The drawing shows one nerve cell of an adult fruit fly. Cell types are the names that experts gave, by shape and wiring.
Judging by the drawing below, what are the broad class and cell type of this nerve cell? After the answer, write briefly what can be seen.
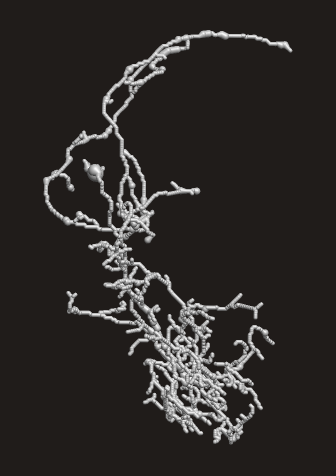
It is a central-brain intrinsic neuron. It is of cell type CB0785. The picture shows dozens of branch ends. In this view it is taller than it is wide.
